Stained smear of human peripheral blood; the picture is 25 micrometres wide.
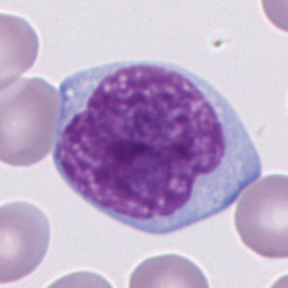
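Myeloblast at the centre of a peripheral blood smear, about 19 by 14 micrometres. Outline angular: several fairly straight edges meeting at corners. Nucleus of the myeloblast about 14 micrometres across, filling about 70% of the cell's area; no distinct nucleolus visible. Cytoplasm pale blue, turning deeper blue along the cell edge; widest band to the right of the nucleus.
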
